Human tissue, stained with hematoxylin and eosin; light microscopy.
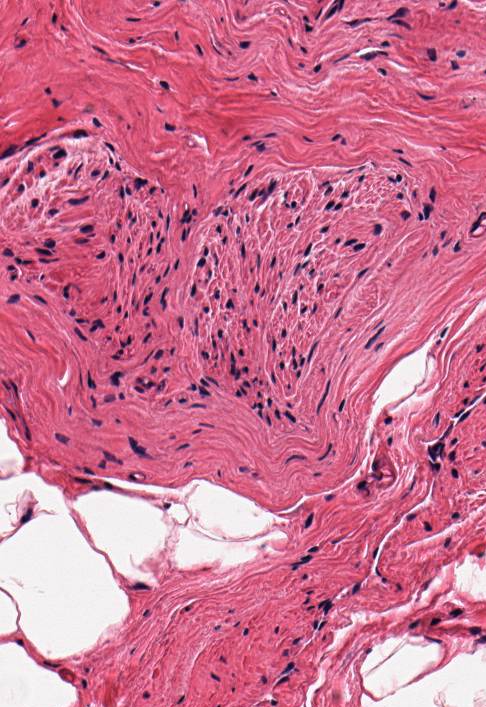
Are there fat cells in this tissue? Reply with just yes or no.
Yes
